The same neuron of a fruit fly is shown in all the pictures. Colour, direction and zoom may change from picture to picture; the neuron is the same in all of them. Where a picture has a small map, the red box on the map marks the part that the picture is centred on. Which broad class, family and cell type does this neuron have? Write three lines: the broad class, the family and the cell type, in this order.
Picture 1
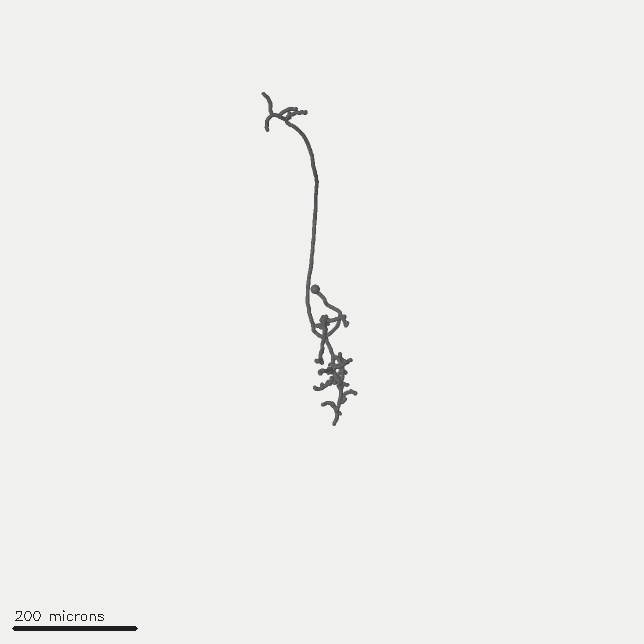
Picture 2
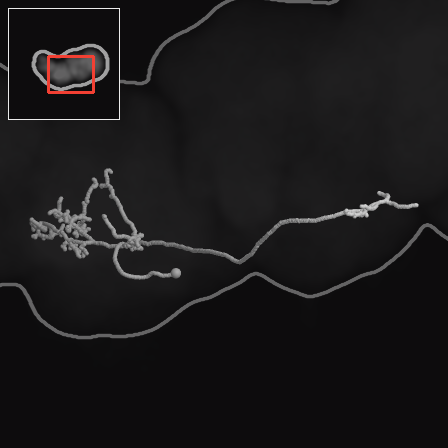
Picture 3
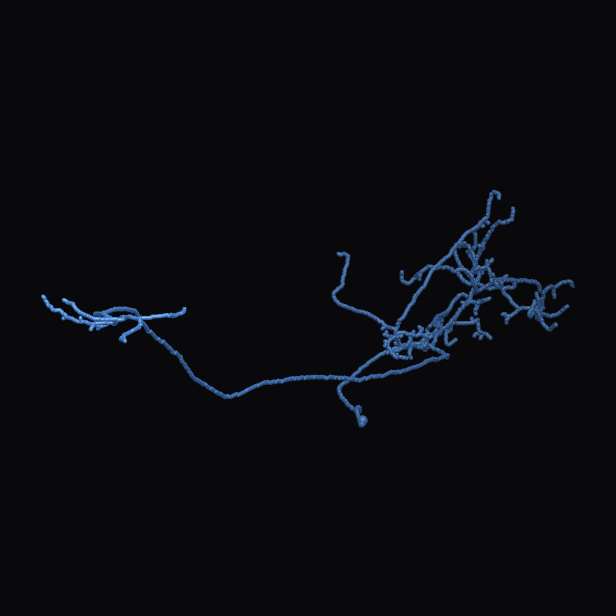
ascending neuron
hemilineage 08B
AN08B101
